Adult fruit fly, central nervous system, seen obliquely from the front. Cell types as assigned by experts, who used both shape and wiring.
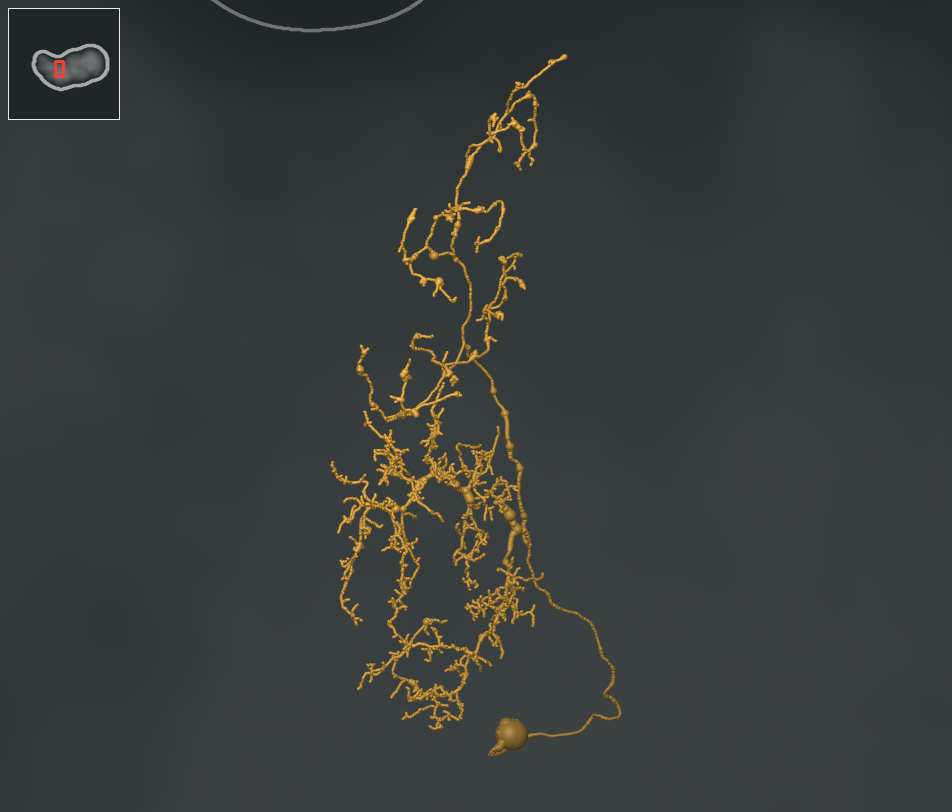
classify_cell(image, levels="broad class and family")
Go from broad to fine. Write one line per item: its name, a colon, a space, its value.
broad class: optic-lobe intrinsic neuron
family: LPi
